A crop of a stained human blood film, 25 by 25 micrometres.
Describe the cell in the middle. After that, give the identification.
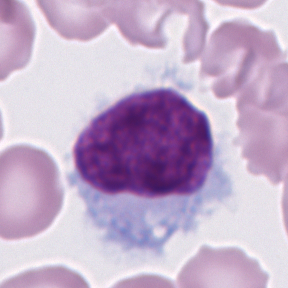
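Fine, hair-like projections fringe the edge of the cytoplasm, which is itself pale blue. There's no distinct nucleolus in the nucleus, and no distinct granules show in the cytoplasm. This one is a hairy cell.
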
